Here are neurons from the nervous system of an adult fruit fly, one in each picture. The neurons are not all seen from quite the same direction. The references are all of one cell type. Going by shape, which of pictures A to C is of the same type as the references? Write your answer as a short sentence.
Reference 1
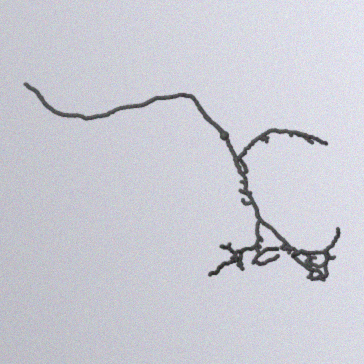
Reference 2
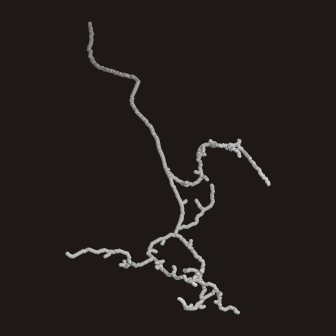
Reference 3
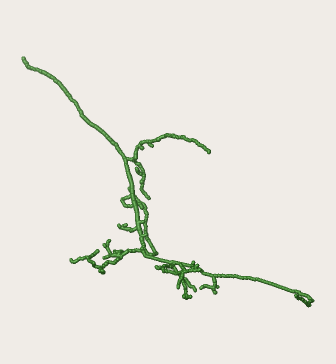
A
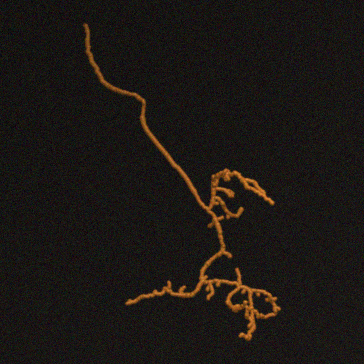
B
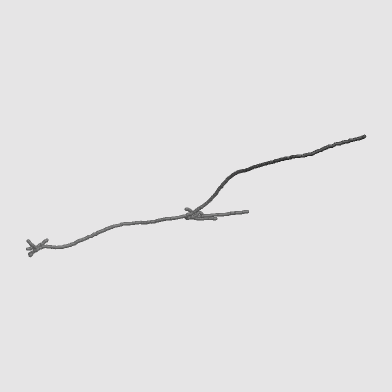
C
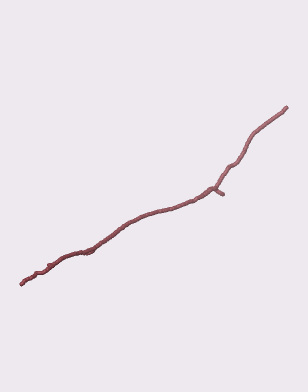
Picture A shows a neuron of the same cell type.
